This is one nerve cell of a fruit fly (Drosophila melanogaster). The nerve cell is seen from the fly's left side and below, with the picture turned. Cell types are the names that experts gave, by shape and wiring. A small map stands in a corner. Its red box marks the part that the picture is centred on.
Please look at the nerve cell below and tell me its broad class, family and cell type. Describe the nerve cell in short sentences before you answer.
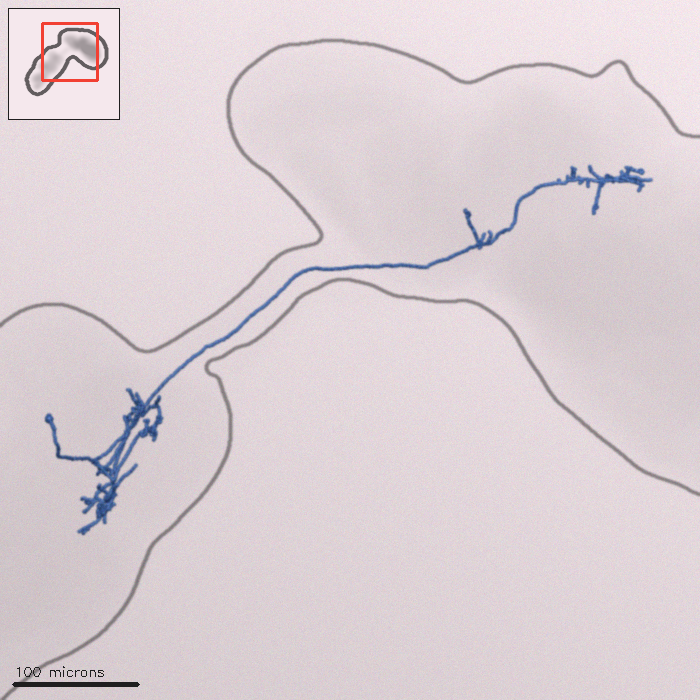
Its cell body lies on the left of the picture. By the scale bar it is about 500 microns wide in this view. Its broad class is ascending neuron. Its family is hemilineage 06B. Its cell type is AN06B075.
